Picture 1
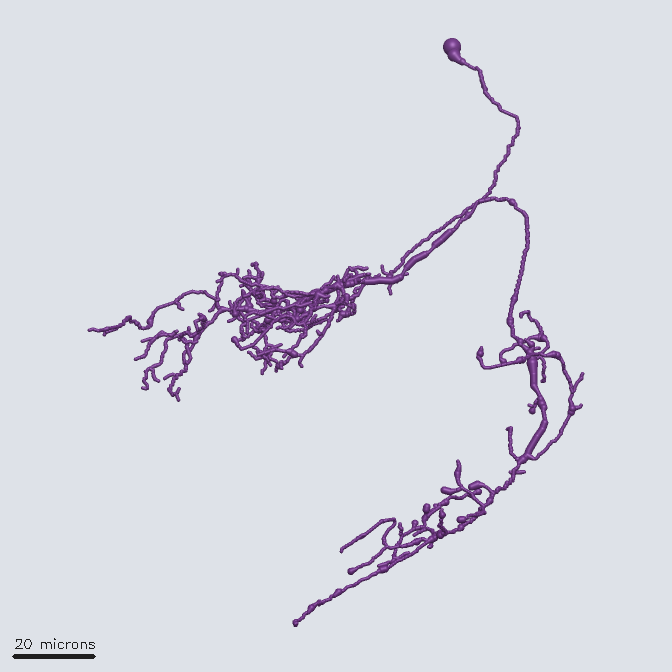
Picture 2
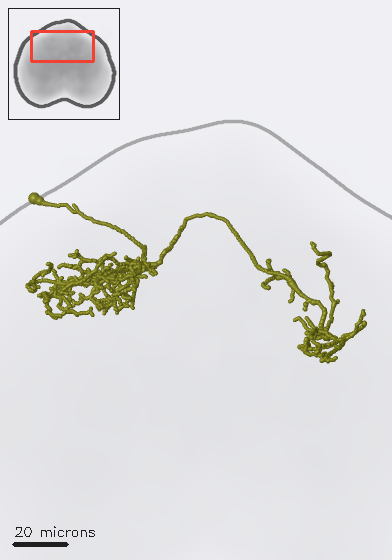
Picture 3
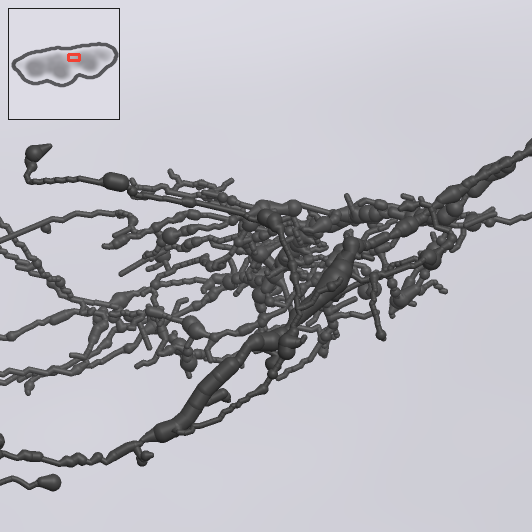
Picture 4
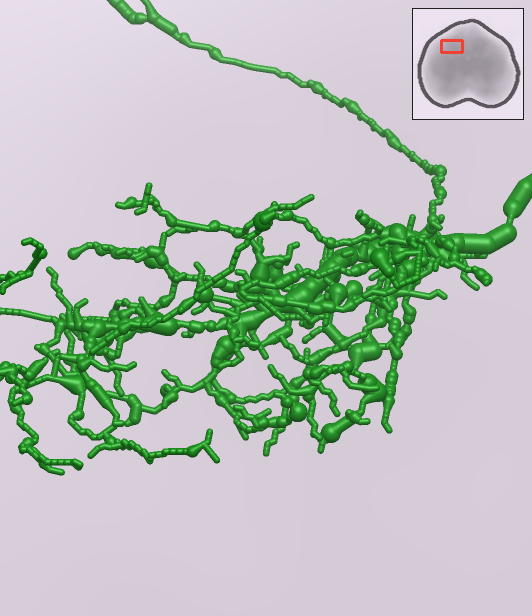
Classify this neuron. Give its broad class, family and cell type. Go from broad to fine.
nerve-cord intrinsic neuron; hemilineage 06A; IN06A052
